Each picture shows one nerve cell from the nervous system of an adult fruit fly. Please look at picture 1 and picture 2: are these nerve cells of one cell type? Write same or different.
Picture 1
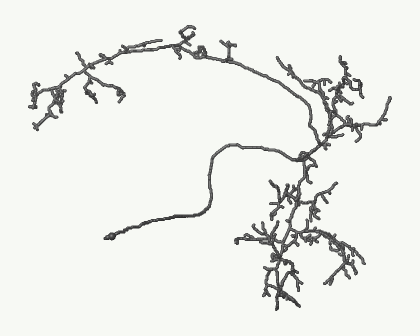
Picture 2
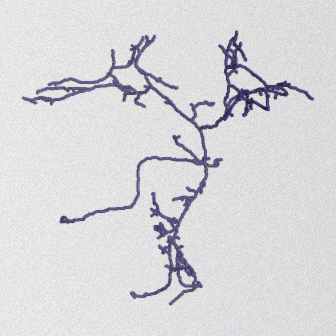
different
